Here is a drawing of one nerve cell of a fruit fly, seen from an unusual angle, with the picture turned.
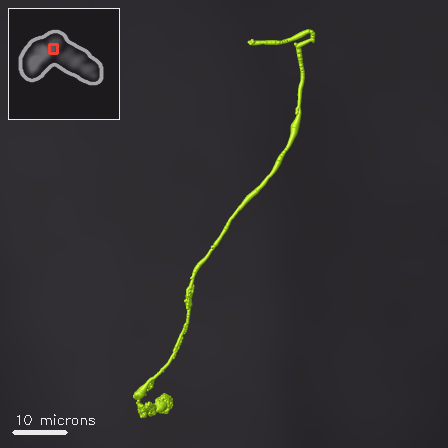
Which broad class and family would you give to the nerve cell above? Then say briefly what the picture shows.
Its broad class is photoreceptor or other optic-lobe sensory neuron. Its family is called class visual. No cell body is drawn. From top to bottom in the picture it spans about 75 microns.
